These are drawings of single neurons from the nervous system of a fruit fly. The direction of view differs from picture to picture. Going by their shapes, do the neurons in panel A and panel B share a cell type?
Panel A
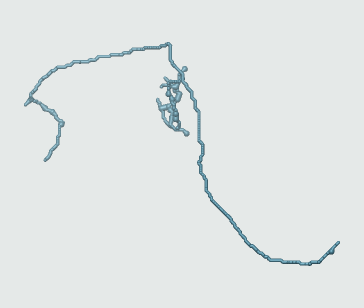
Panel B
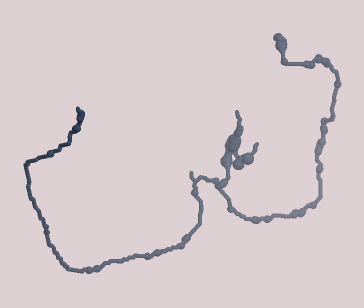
no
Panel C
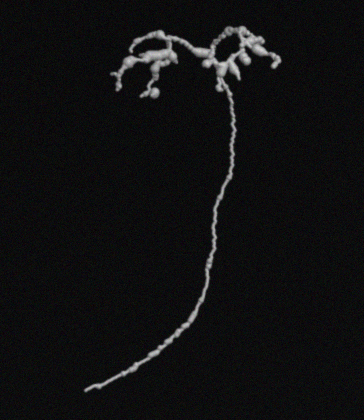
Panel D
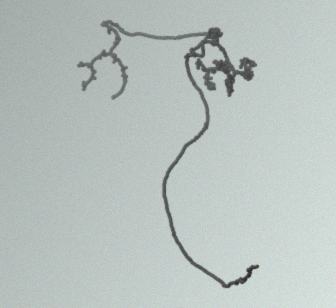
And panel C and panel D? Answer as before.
no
